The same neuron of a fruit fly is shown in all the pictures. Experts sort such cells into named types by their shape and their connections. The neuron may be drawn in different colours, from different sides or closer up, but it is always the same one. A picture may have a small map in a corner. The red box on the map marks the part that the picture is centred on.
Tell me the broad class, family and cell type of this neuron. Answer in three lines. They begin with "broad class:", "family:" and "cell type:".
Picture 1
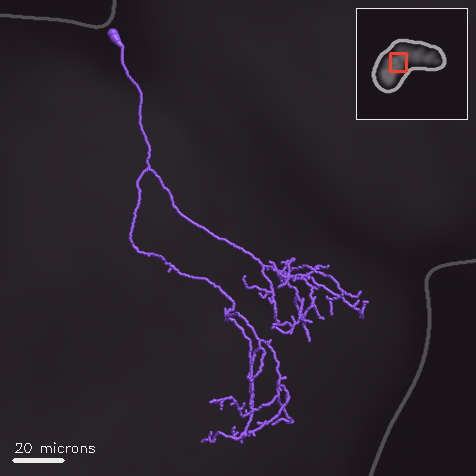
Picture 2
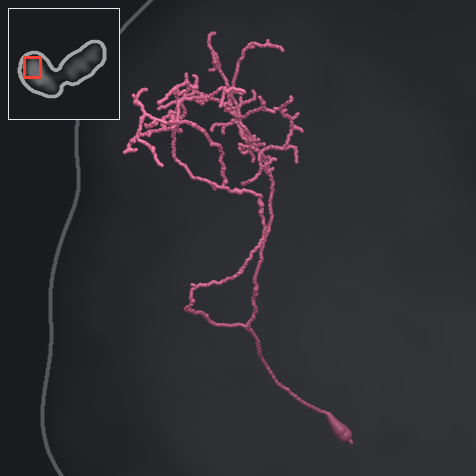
broad class: central-brain intrinsic neuron
family: hemilineage VLPl&p2_lateral
cell type: CB2522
